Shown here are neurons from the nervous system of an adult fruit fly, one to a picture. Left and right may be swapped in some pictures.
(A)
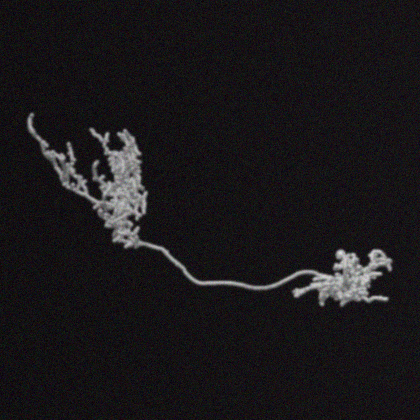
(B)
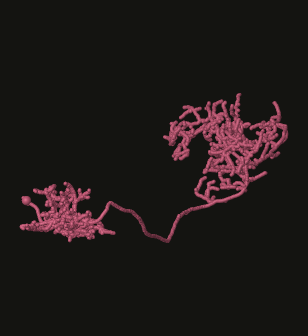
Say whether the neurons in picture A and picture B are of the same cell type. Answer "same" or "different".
same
